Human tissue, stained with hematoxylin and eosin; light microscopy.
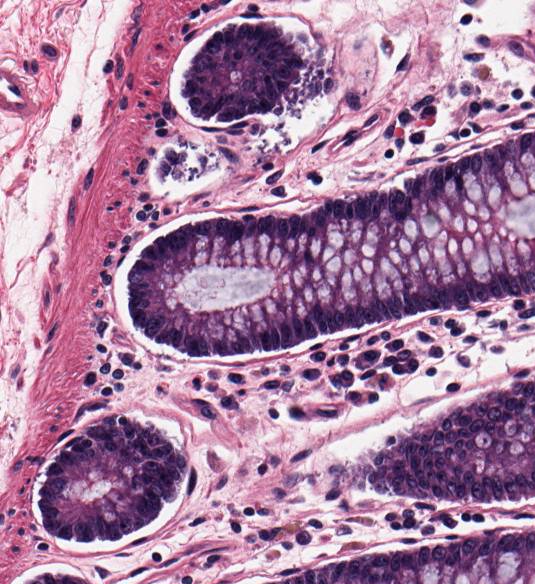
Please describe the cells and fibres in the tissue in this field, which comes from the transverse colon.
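First, the glands: a single layer of columnar cells lines them, with dark elongated nuclei at the cell bases. Second, cross-cut glands at top centre and lower left give round profiles around a small central lumen. Third, a pink band of smooth muscle runs roughly vertically down the left side. Last, loose pale connective tissue lies beyond that band at the upper left edge.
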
